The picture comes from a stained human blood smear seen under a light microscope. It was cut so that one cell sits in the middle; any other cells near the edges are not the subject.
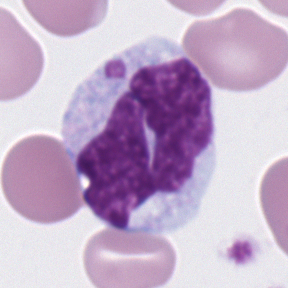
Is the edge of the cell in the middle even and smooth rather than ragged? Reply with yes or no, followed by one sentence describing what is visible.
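Yes. The cell outline is oval and smooth.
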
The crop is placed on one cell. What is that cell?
monocyte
